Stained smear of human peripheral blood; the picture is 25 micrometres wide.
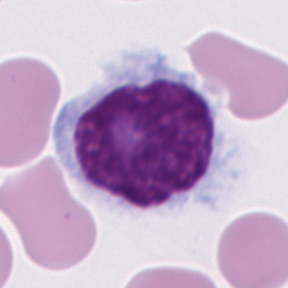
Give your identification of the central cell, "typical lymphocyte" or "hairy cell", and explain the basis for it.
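Hairy cell. Decisive: fine hair-like projections, standing out most along the top and right side; border ragged and frayed, not smooth.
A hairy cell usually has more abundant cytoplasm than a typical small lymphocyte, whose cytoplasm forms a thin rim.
Rim here wider above the nucleus than below; cytoplasm pale greyish blue.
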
